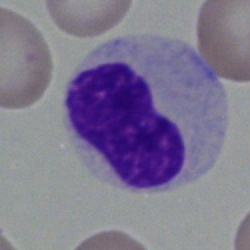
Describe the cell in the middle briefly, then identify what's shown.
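The outline's round and smooth. There's a notch on the upper right side of the nucleus, which gives it that peanut-like shape, and the whole nucleus sits over toward the left of the cell. Cytoplasm's a pale grey-blue. So that one's a band neutrophil.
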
